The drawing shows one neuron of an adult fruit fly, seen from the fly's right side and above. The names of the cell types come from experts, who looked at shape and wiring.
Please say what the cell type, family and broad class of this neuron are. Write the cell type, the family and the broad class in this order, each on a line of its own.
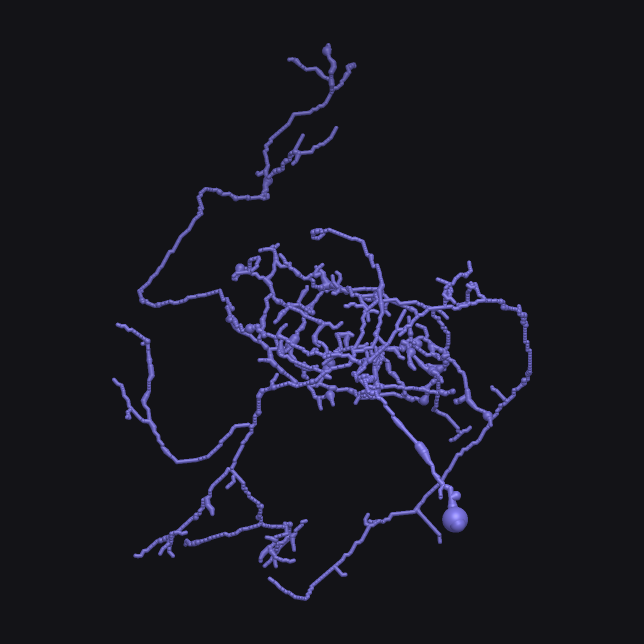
PAM08
class DAN
central-brain intrinsic neuron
